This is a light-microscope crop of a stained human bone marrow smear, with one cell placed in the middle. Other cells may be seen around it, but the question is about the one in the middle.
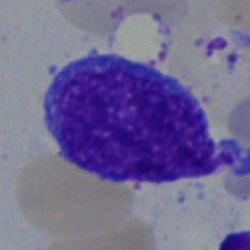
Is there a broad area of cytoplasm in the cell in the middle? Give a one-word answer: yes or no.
No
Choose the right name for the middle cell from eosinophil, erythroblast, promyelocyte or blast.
blast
